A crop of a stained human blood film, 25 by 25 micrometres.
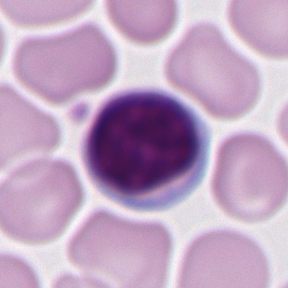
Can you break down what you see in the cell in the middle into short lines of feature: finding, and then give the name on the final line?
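Nucleus: round, about 9 micrometres across, I'd say
Chromatin: dark and coarsely clumped
Cytoplasm: pale blue, only a thin rim around the nucleus
Rim: widest along the lower side, it seems
Name: typical lymphocyte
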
